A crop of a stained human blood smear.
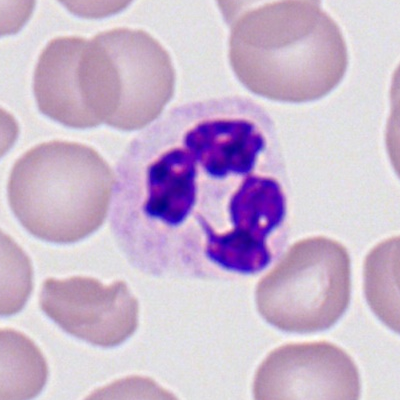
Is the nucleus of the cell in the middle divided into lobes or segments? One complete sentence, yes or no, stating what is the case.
Yes, there is a nucleus divided into separate lobes in this cell.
